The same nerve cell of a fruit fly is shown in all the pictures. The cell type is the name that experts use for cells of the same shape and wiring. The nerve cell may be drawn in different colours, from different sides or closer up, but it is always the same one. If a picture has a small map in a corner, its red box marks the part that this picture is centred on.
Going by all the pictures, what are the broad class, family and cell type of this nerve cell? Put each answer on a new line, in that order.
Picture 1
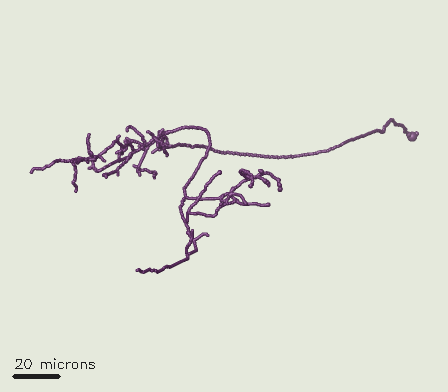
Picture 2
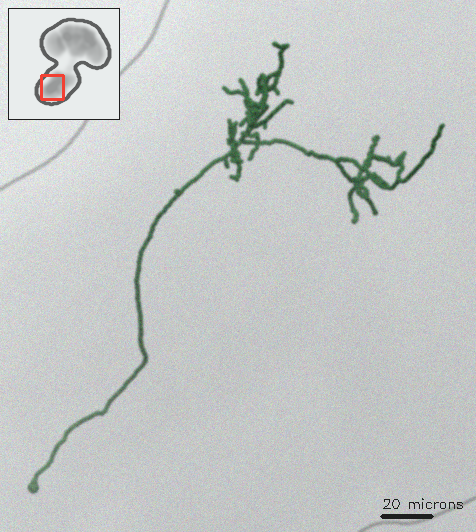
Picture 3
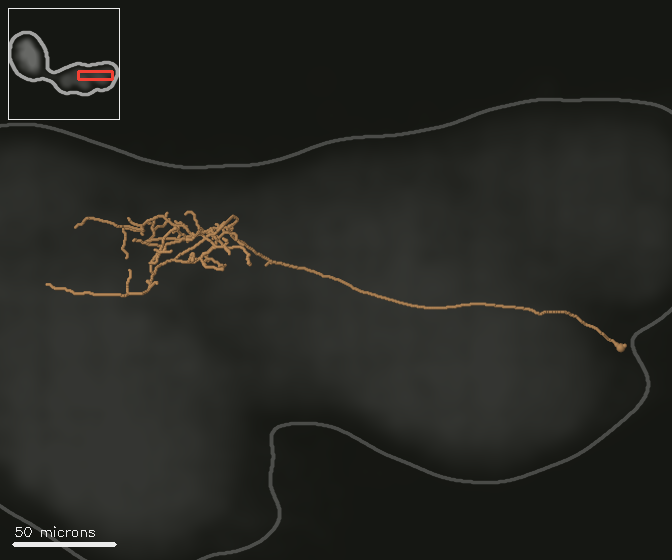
nerve-cord intrinsic neuron
hemilineage 06A
IN06A136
